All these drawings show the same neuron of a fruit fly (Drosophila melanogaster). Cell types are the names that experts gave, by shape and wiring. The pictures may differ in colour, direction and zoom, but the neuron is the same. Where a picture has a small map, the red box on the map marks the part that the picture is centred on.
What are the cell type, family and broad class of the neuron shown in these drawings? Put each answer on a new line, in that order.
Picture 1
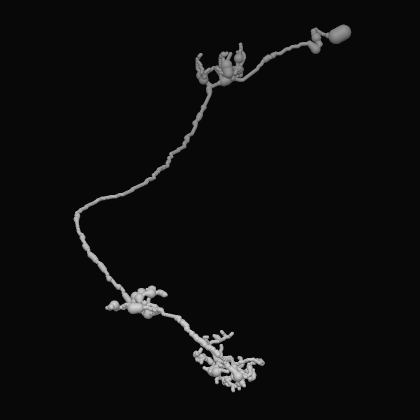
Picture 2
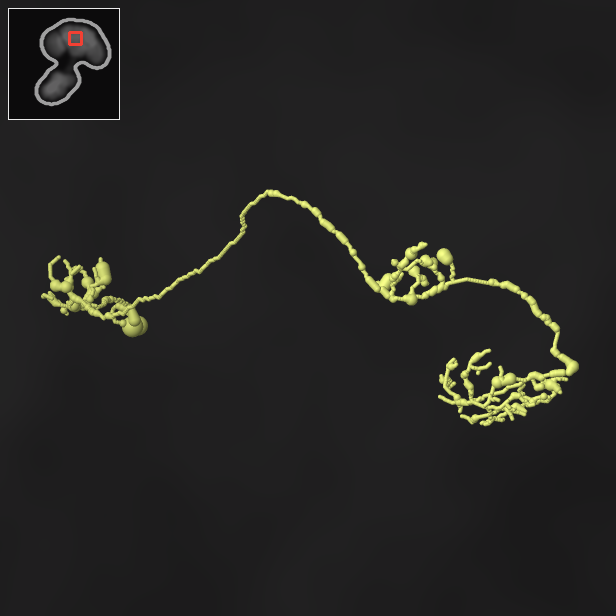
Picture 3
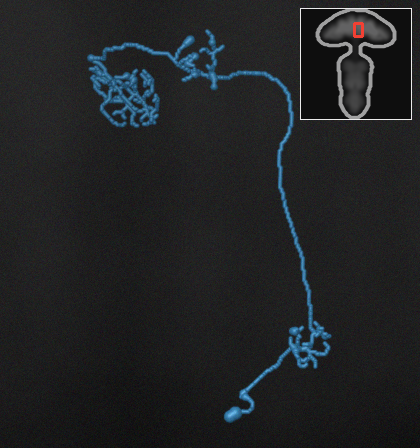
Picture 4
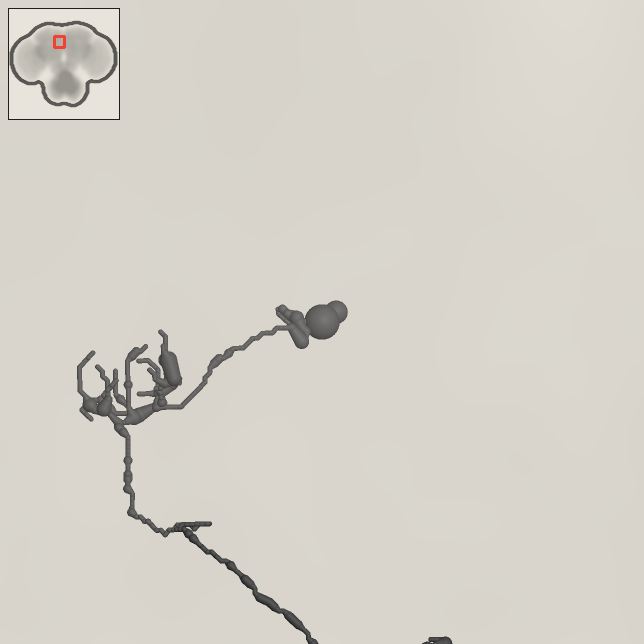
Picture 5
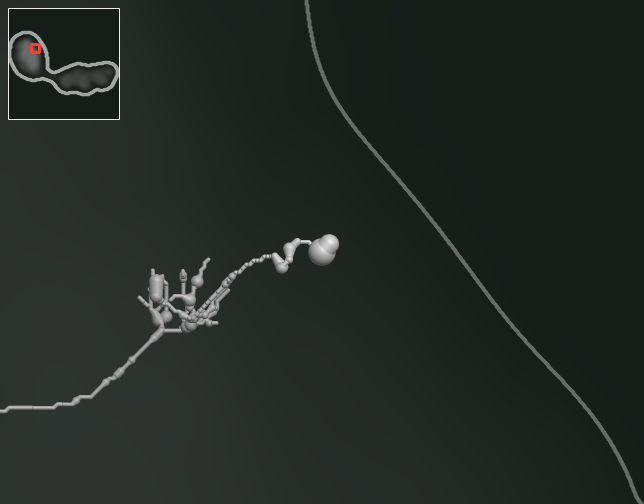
PFNm_a
class CX
central-brain intrinsic neuron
